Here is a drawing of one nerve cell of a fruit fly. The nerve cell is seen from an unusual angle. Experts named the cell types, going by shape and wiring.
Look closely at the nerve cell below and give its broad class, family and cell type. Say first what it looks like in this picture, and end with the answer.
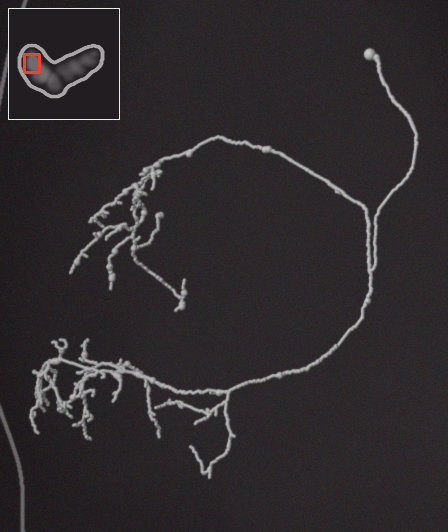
Its cell body lies at the upper right of the picture. The picture shows dozens of branch ends. This is a central-brain intrinsic neuron. The family is hemilineage VPNp&v1_posterior. Its cell type is AVLP484.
